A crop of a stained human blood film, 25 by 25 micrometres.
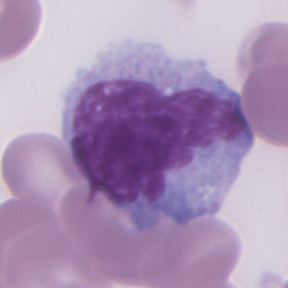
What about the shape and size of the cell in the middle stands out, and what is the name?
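Chromatin: fine and lacy, in delicate strands rather than coarse dark clumps. Cytoplasm: pale greyish blue, with only a faint, fine dusty texture and no coarse granules. Outline: irregular, finely frilled along the top. Size: about 16 micrometres across. Name: monocyte.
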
